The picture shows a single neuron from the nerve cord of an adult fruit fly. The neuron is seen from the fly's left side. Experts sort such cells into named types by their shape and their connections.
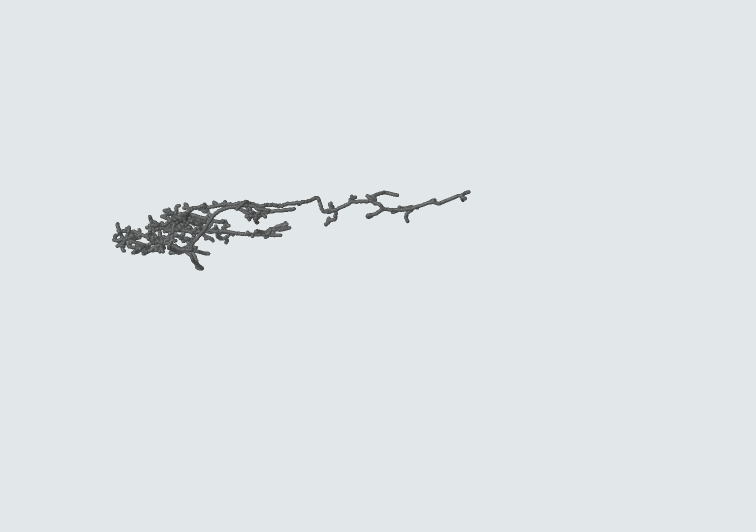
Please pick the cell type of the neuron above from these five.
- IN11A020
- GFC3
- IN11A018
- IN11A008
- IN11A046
IN11A018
